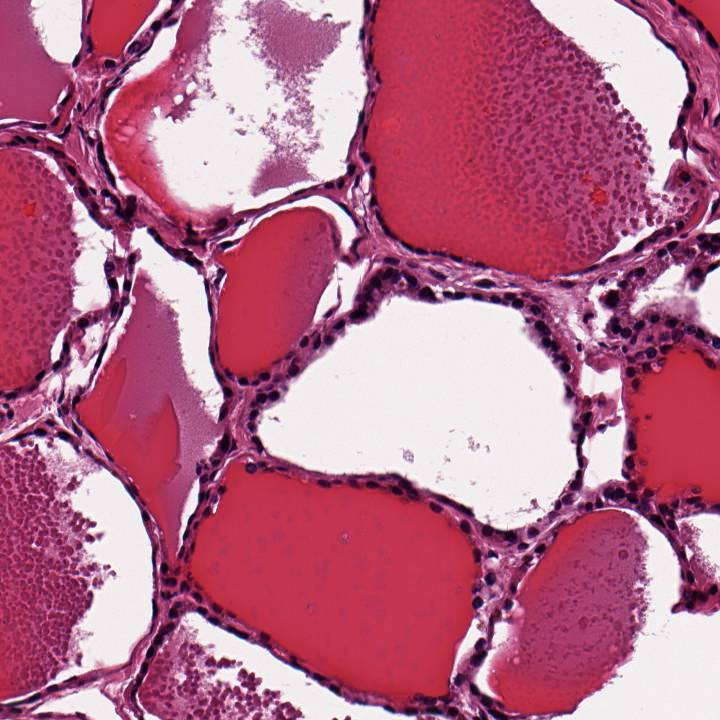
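Thyroid: follicles lined by a single layer of flattened to low cuboidal epithelial cells with small, dark, round to oval nuclei and scant cytoplasm. Thin fibrous septa with scattered spindle-shaped nuclei lie between follicles; in many, colloid has pulled away from the lining, leaving white clefts at the edges.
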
